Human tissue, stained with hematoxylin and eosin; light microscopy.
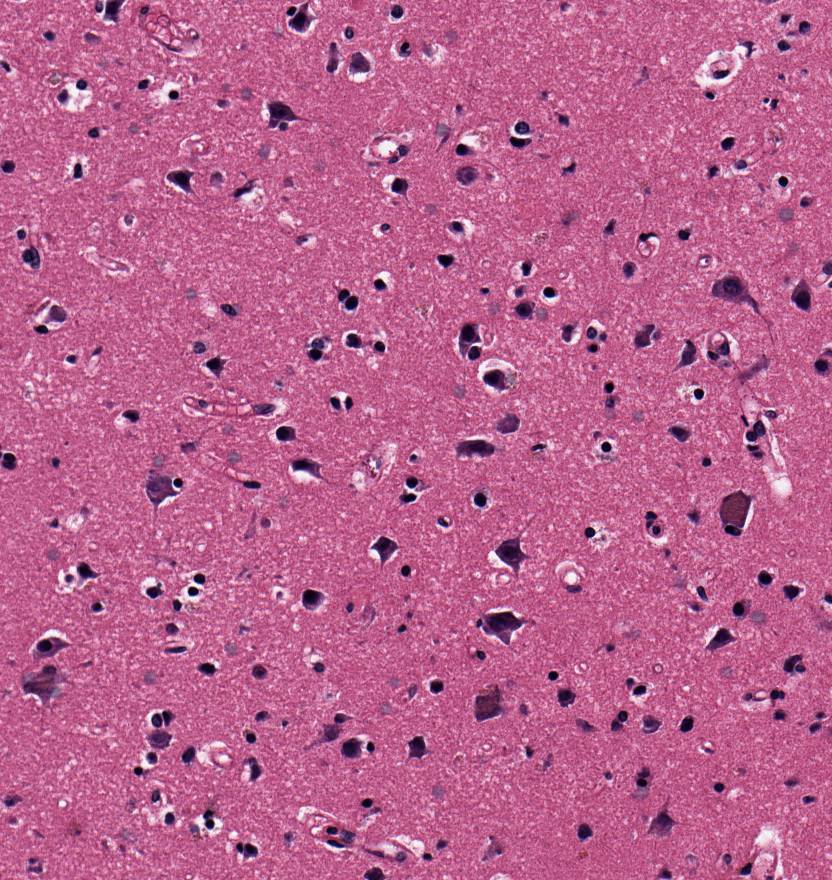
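Cerebral cortex. Uniform, finely granular pink matrix; cells single, not in glands or units. Many small round dark nuclei, scant cytoplasm, spread evenly. Larger angular, triangular neurons with purple cytoplasm scattered, several in the lower half and to the right. No epithelium lines any surface or space.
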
